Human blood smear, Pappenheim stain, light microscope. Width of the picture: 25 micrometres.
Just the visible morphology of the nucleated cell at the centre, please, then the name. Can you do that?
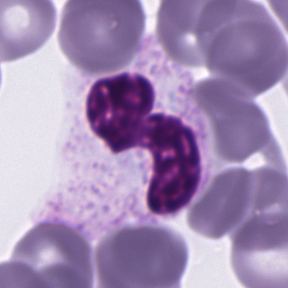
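Let's start with the nucleus: it has two lobes joined by a broad band of nuclear material, and you won't find any nucleoli in it. Now look at the cytoplasm and you'll see fine lilac granules scattered through it. Notice, too, that the cell's outline is irregular rather than round. This is a segmented neutrophil.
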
